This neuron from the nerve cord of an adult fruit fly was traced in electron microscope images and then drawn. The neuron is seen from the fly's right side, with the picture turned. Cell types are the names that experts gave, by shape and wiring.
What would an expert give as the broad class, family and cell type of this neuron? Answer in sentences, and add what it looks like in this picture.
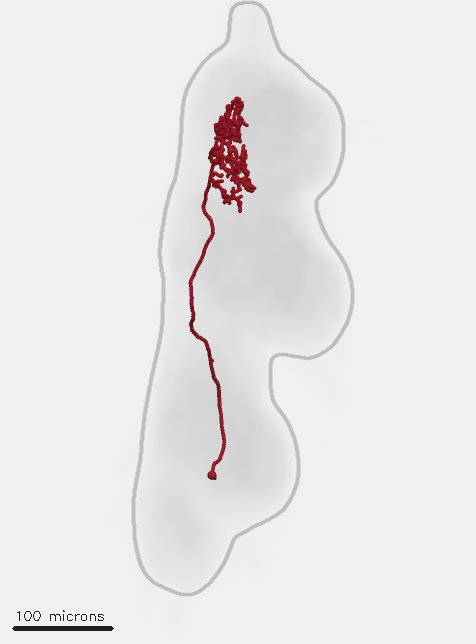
This is a nerve-cord intrinsic neuron. Its family is hemilineage 06B. The cell type is IN06B040. From top to bottom in the picture it spans about 400 microns. In this view it is more than twice as tall as it is wide.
